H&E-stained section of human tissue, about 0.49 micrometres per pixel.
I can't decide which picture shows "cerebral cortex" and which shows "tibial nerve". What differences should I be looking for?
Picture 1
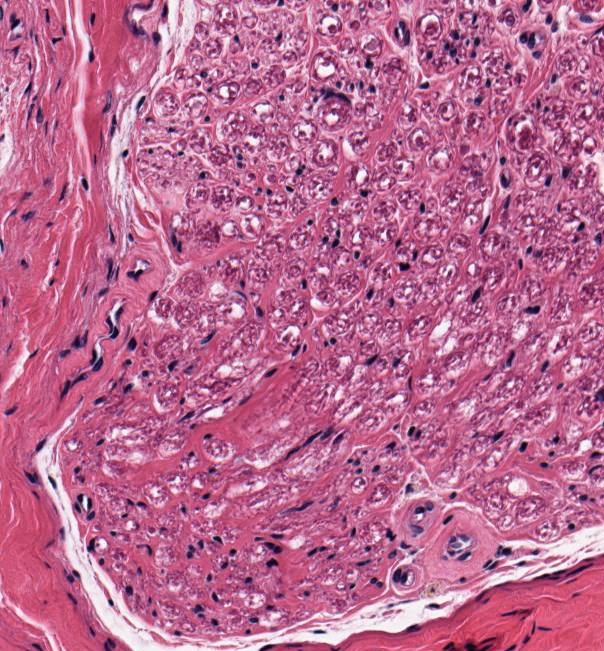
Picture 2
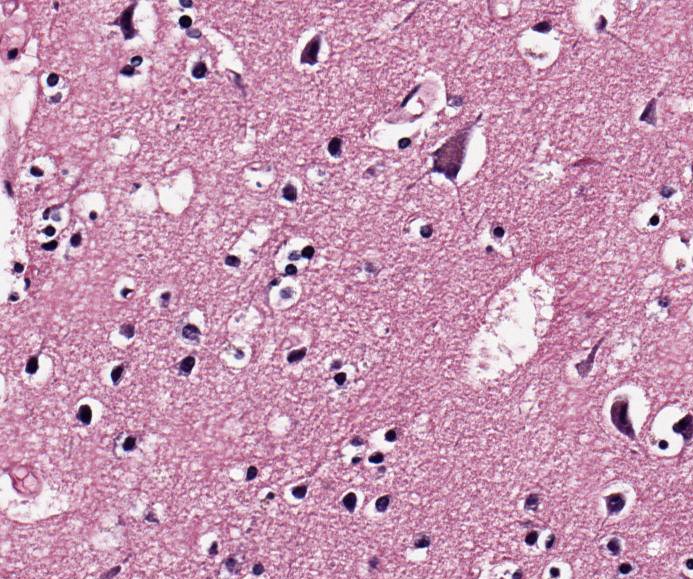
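Tibial nerve appears in picture 1; cerebral cortex appears in picture 2. The tibial nerve field is dominated by a single large bundle of tightly packed small round profiles extending from the centre to the right edge; most are cut across, each with a small central pink dot inside a paler ring, though in the lower left of the bundle the fibres are cut obliquely and look elongated. Small dark elongated nuclei lie singly between the fibres throughout the bundle. In the cerebral cortex, a finely granular, finely vacuolated pink matrix fills the whole field between the cells. Its nuclei are small, round and dark, scattered throughout, many surrounded by a clear halo and most with little or no visible cytoplasm. At the lower right edge, dark, angular, shrunken cells sit within clear spaces.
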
